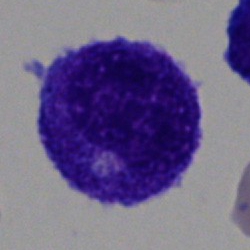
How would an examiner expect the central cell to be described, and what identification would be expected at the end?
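The whole cell stains an intense dark blue-purple, and its surface is finely stippled with many tiny lighter specks. A small pale area lies in the lower part, left of centre. A small pale bluish bleb projects from the upper left edge. The cell is a promyelocyte.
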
